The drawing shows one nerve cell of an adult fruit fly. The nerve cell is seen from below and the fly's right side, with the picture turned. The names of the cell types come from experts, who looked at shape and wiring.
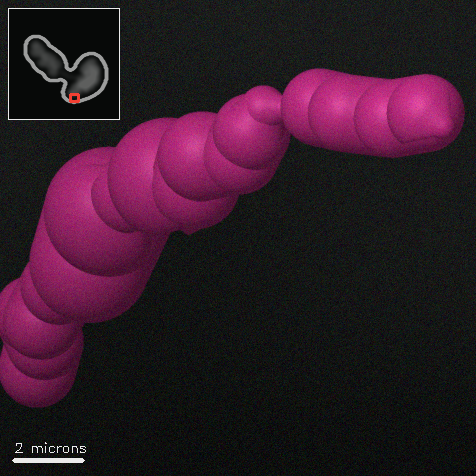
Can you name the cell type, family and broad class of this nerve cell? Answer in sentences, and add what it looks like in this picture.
The cell type is R1-R6. Its family is called class visual. Its broad class is photoreceptor or other optic-lobe sensory neuron. It lies in the brain. By the scale bar it is about 12 microns wide in this view. There are a dozen or fewer branch ends.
